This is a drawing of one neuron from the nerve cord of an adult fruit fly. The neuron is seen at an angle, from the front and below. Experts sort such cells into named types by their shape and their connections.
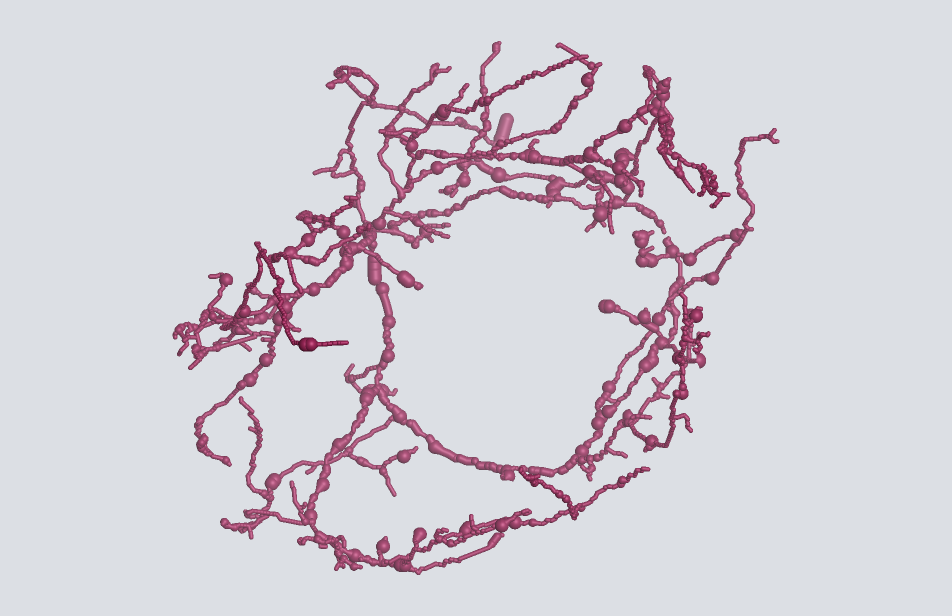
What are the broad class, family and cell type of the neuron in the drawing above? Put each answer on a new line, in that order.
nerve-cord intrinsic neuron
hemilineage 03A
IN03A068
